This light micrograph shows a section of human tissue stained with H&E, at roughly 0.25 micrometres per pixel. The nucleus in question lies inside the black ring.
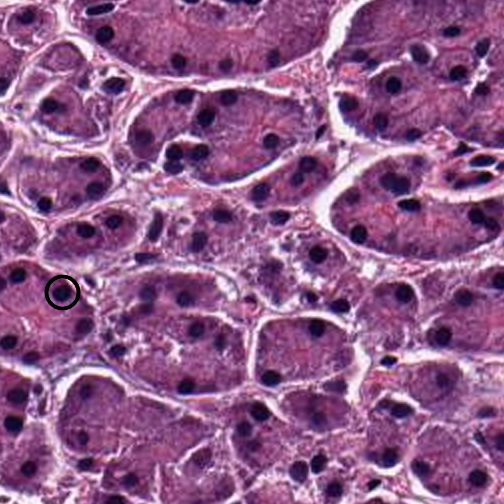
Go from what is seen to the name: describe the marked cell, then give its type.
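The nucleus is round, dense and evenly dark, with a smooth, sharp edge. The cytoplasm is purplish-pink and finely granular, filling the space around the nucleus, and its borders with the cells beside it cannot be made out. The cell sits in a rounded cluster of similar cells that is rimmed by a thin pale band, which separates it from the neighbouring clusters. The marked nucleus belongs to a pancreatic acinar cell.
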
